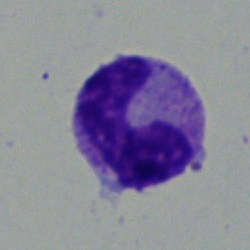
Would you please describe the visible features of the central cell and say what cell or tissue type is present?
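The cell has a roughly round outline. Its curved nucleus occupies the left and lower parts of the cell, wrapping around a paler area at the upper right. No distinct nucleolus is visible. This is a band neutrophil.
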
